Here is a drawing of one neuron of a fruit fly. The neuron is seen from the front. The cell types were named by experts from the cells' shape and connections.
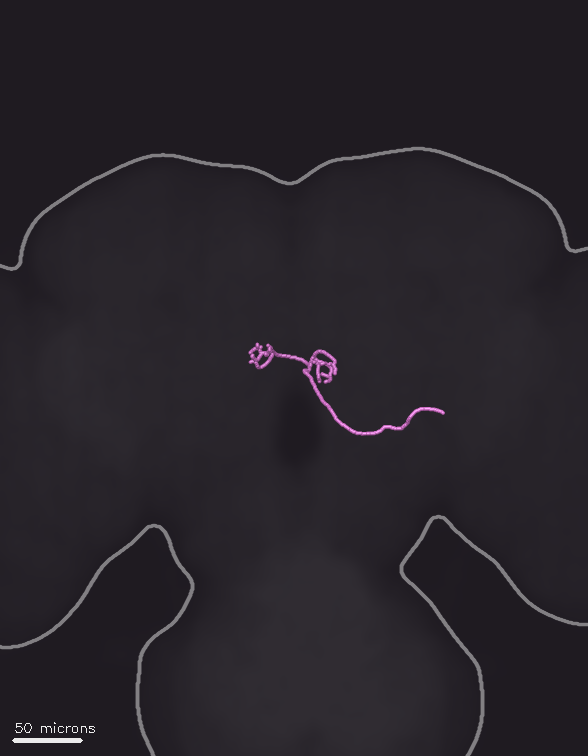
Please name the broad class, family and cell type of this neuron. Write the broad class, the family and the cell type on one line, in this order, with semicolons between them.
sensory neuron entering the brain; class olfactory; ORN_DM1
